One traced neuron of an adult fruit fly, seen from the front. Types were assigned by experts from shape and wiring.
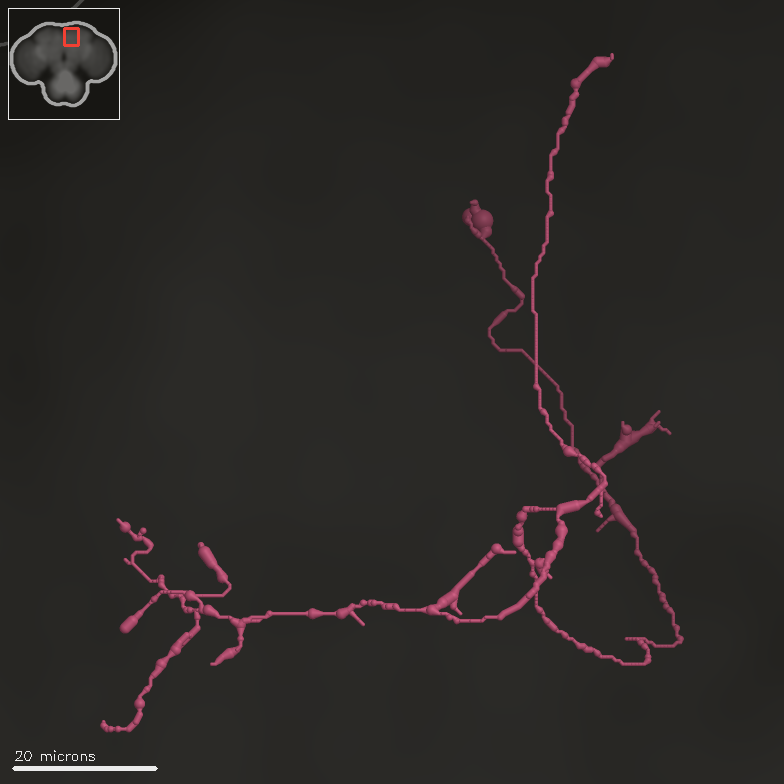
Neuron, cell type: KCa'b'-ap1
